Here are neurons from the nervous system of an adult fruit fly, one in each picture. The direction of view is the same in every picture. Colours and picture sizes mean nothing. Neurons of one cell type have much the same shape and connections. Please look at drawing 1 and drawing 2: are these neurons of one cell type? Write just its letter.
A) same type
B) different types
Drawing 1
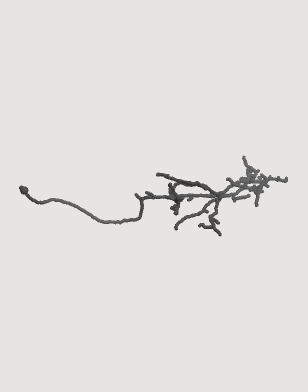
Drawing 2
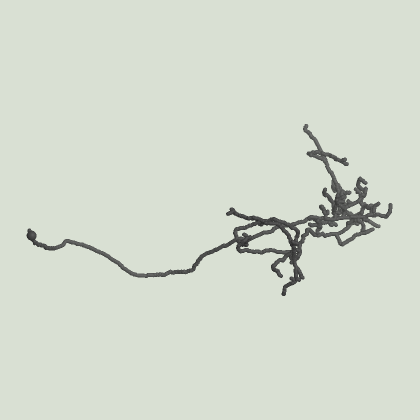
A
